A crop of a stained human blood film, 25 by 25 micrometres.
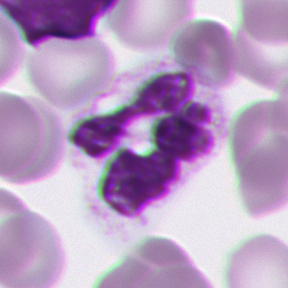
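Segmented neutrophil here, and note how dense and dark purple the chromatin is throughout the lobes. Around them the cytoplasm is very pale, almost colourless, yet it holds fine, dust-like lilac granules. The outline's roughly round, with a faint, ragged edge.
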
